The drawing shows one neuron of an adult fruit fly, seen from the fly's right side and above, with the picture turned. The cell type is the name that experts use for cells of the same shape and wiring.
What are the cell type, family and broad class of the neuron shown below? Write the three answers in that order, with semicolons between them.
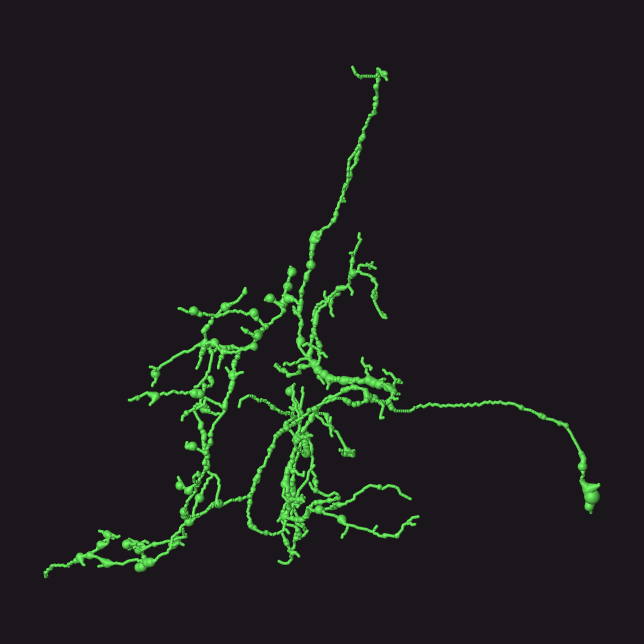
SMP248_c; hemilineage VLPd&p1_posterior; central-brain intrinsic neuron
